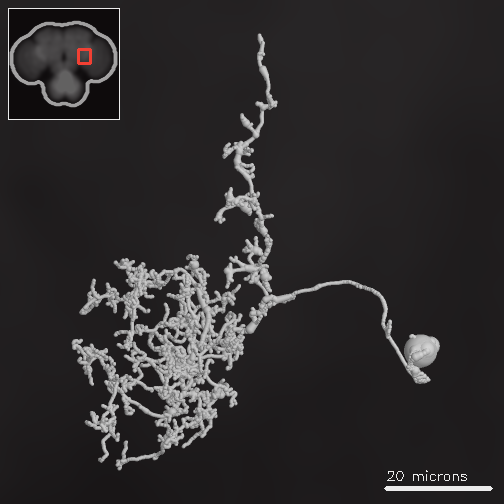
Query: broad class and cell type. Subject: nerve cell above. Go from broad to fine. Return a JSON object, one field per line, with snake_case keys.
{
 "broad_class": "central-brain intrinsic neuron",
 "cell_type": "WED065"
}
